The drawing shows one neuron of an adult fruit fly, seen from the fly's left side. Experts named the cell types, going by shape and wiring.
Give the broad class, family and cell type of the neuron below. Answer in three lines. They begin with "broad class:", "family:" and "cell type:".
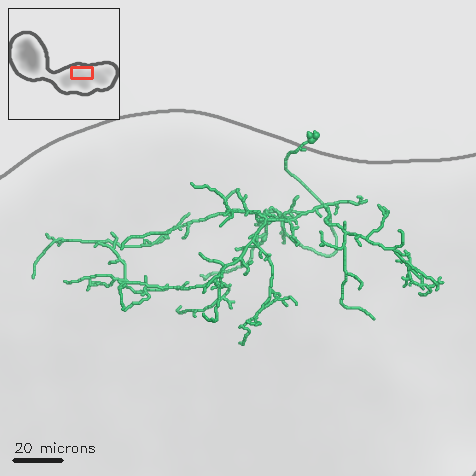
broad class: nerve-cord intrinsic neuron
family: hemilineage 11B
cell type: IN11B017_b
